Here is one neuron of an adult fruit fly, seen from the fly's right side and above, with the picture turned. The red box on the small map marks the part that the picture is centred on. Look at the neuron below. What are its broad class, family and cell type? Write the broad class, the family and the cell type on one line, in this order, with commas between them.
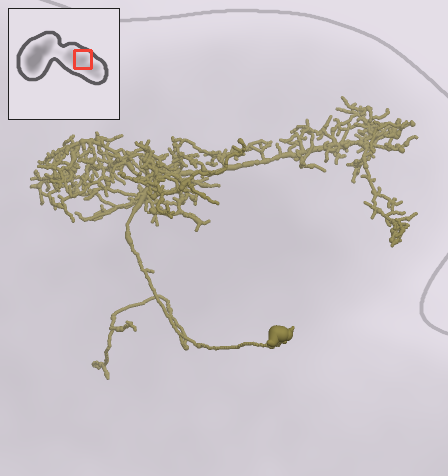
nerve-cord intrinsic neuron, hemilineage 23B, IN23B024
